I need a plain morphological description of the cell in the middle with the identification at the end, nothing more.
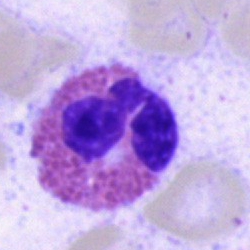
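Outline roughly round, with a finely bumpy edge. Chromatin dark purple and condensed. Granular cytoplasm, forming its widest band on the lower left side of the nucleus. Cell type: eosinophil.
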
